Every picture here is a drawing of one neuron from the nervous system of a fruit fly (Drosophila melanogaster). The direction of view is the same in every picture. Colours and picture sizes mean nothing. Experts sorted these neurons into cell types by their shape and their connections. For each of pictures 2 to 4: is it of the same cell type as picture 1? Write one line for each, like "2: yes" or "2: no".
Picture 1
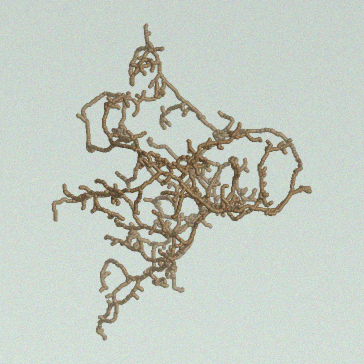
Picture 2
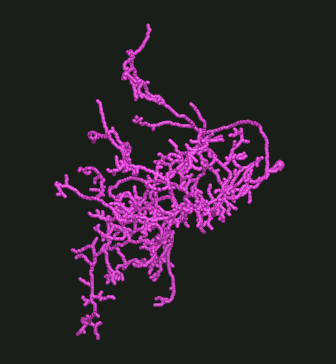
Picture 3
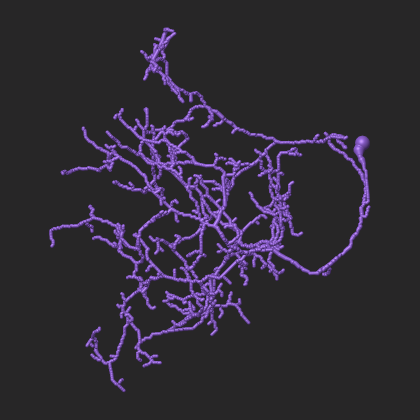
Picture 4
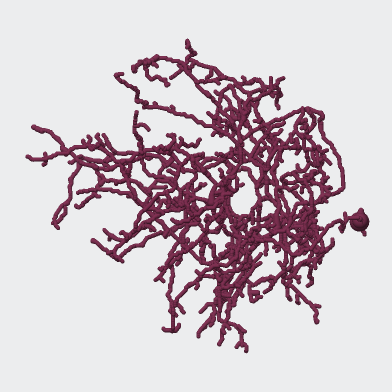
2: yes
3: yes
4: no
